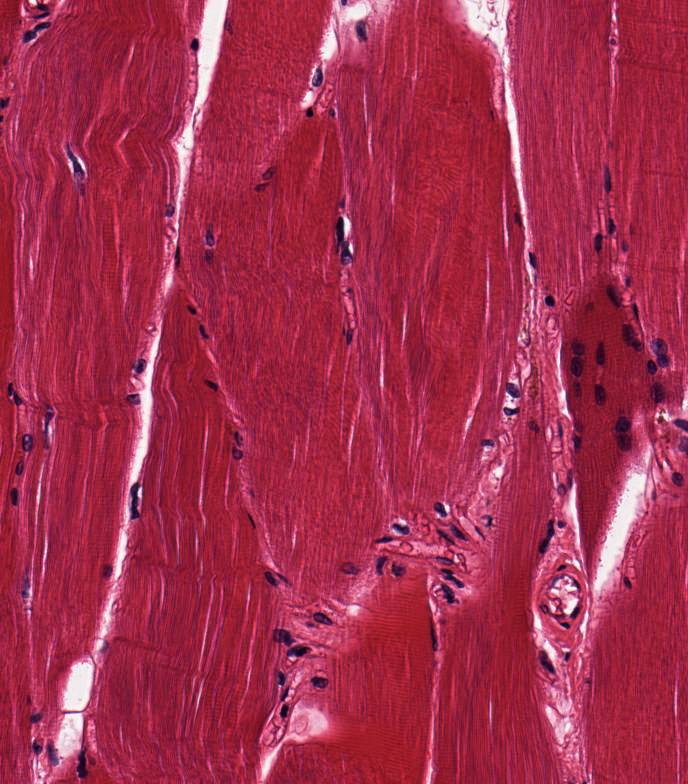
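Skeletal muscle: long, wide fibres run roughly from top to bottom across the whole field, their cytoplasm deep red-pink throughout. Dark purple, flattened nuclei sit at the fibre edges, not the centres. Thin strands of pale connective tissue with scattered small nuclei lie between fibres.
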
